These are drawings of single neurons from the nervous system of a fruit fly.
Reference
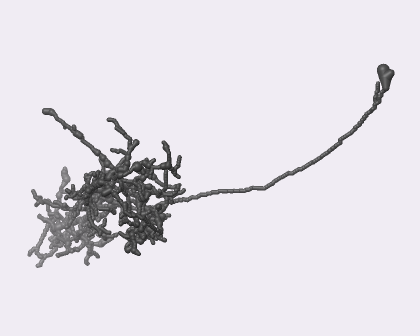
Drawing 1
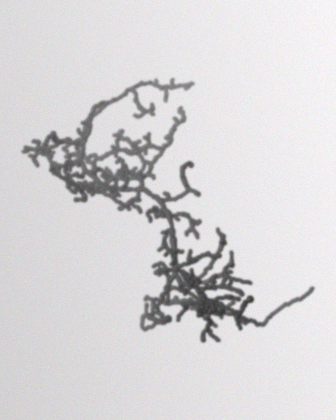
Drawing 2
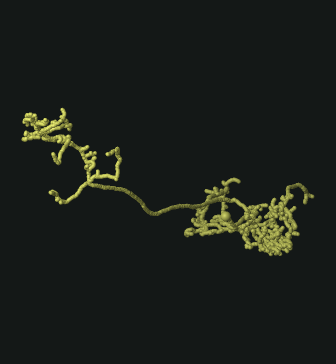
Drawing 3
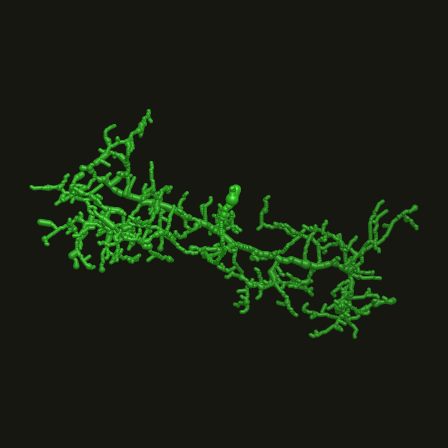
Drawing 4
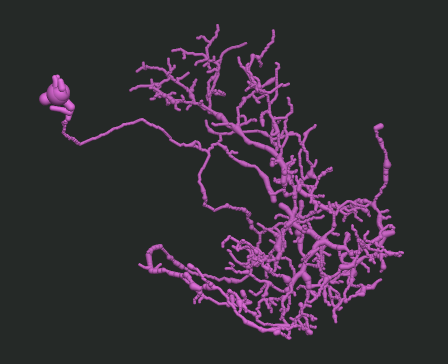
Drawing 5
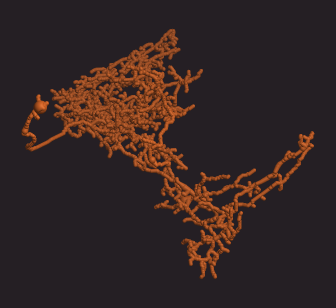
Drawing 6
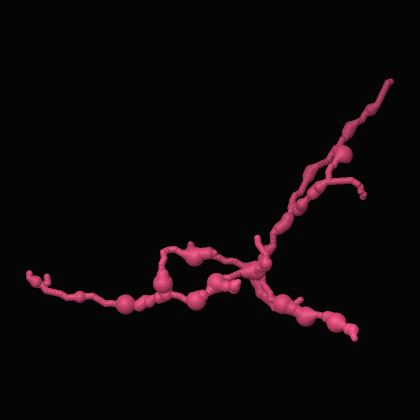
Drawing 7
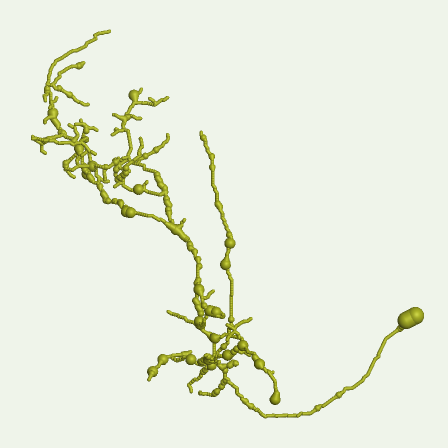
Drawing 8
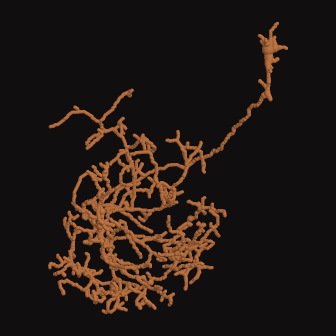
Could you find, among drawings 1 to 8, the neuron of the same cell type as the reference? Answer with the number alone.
3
